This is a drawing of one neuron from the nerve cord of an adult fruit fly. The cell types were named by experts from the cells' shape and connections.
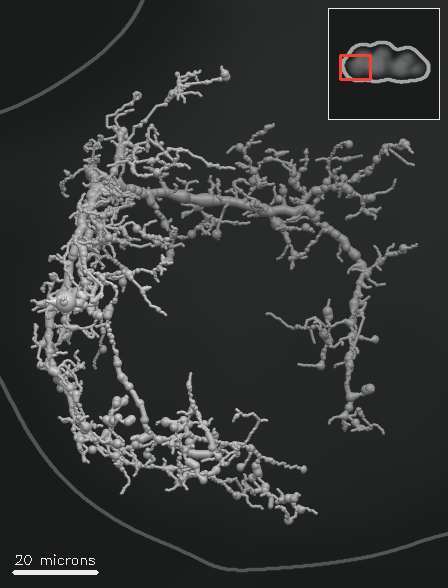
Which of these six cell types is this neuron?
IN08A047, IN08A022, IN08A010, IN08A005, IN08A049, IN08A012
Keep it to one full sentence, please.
The cell type that fits this neuron is IN08A010.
